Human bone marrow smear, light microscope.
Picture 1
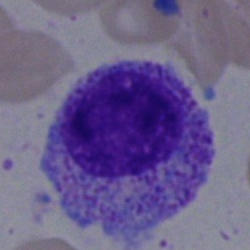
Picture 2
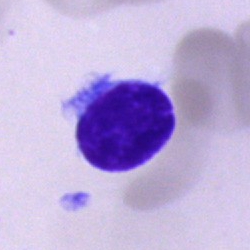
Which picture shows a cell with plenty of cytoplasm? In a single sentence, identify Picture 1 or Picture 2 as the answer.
Picture 1 contains a cell with a broad area of cytoplasm.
